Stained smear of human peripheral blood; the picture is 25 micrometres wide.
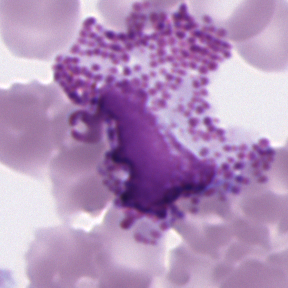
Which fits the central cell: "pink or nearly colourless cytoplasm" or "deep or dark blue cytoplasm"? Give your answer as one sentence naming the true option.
What the cell's cytoplasm shows is a pink, salmon or near-colourless tone without blue or grey.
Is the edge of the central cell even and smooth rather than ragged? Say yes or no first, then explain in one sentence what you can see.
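No. The cell has no smooth edge; its border is ragged and made of scattered granules.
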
